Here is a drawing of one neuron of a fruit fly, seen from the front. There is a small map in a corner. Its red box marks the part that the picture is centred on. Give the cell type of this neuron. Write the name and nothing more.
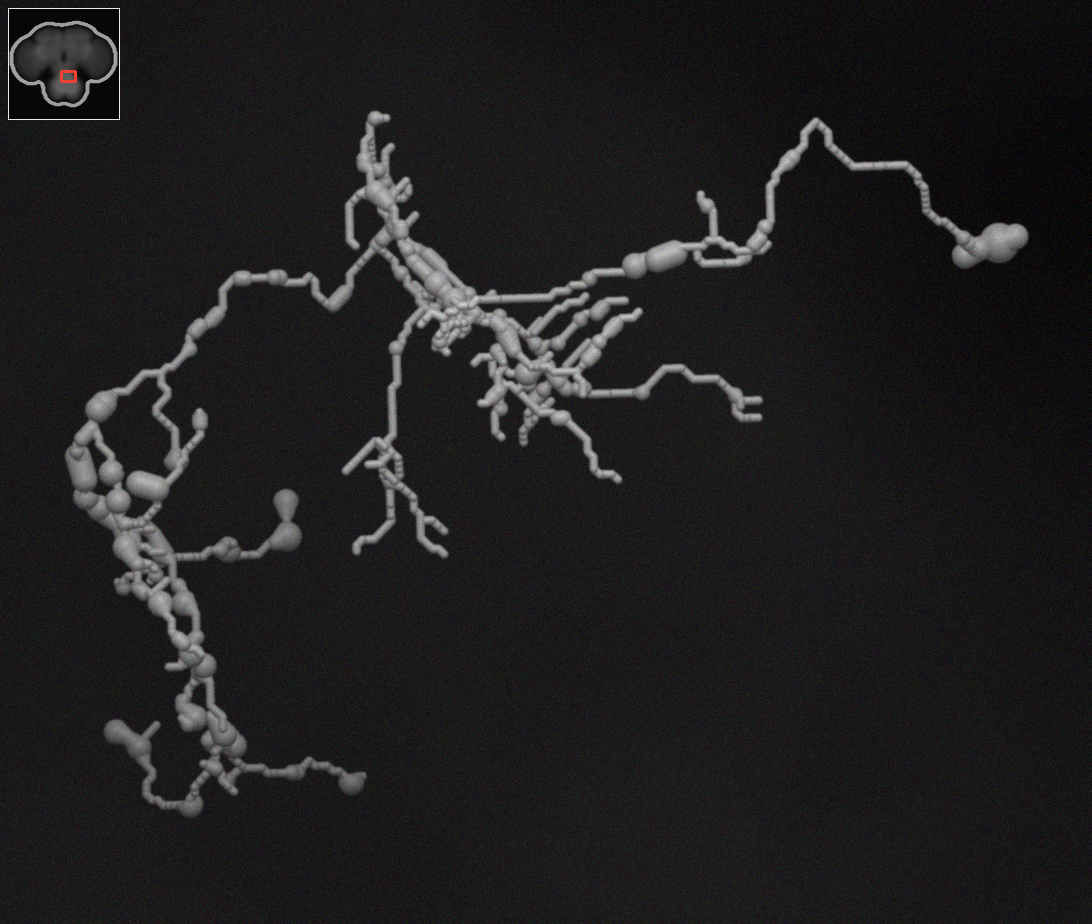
INXXX450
